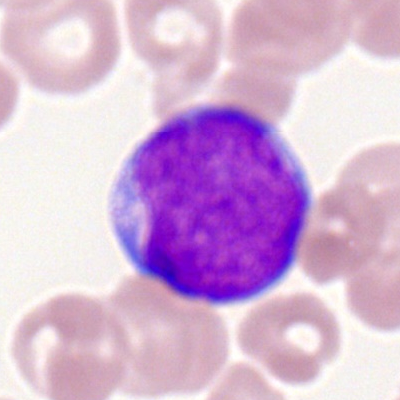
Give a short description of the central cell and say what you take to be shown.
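Chromatin mottled, lighter and darker purple patches. Cytoplasm scant, a thin blue-staining rim around the nucleus, widest on the left side. Myeloblast.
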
